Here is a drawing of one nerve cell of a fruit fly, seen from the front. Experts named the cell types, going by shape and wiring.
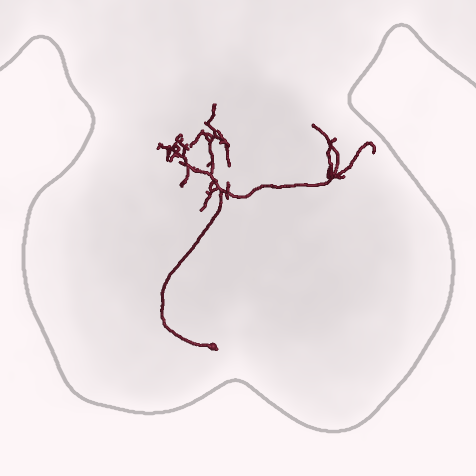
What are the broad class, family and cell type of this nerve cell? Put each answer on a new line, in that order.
nerve-cord intrinsic neuron
hemilineage 07B
IN07B103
